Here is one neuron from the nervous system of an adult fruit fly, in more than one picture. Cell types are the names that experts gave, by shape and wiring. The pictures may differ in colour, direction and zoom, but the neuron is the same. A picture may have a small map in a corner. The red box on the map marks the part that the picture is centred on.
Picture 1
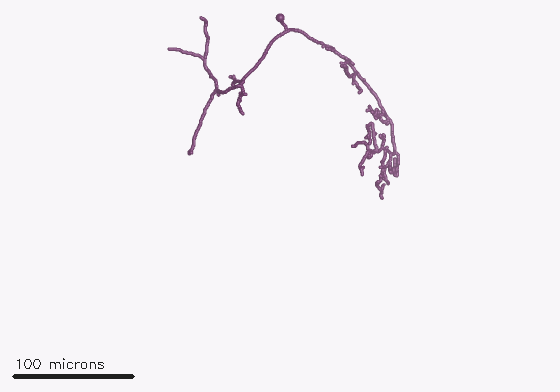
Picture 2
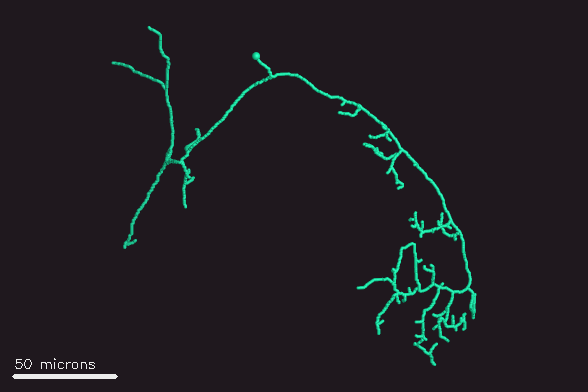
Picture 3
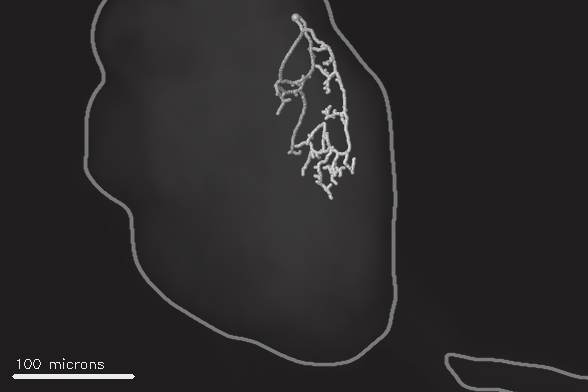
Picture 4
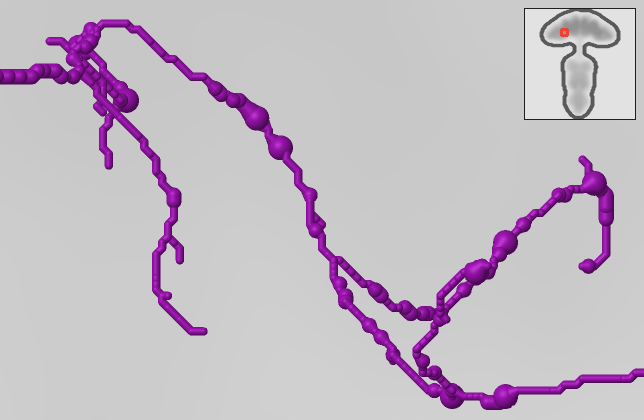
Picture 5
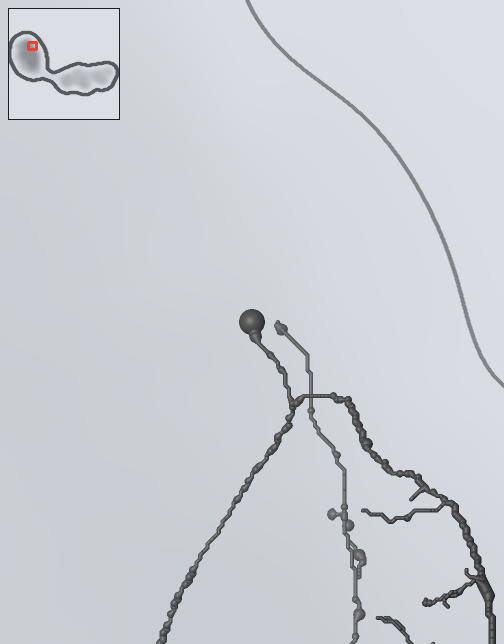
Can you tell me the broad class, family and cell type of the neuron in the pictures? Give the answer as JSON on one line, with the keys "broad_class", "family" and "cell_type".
{"broad_class": "visual projection neuron", "family": "MeVP", "cell_type": "MeVP14"}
